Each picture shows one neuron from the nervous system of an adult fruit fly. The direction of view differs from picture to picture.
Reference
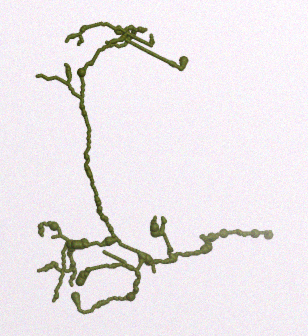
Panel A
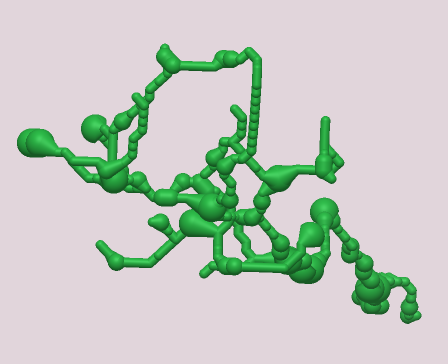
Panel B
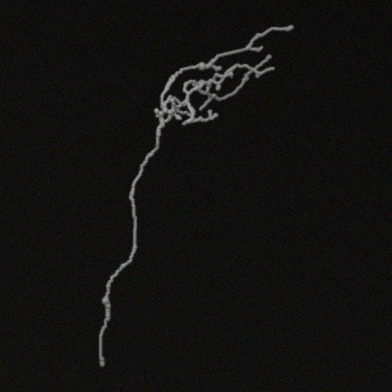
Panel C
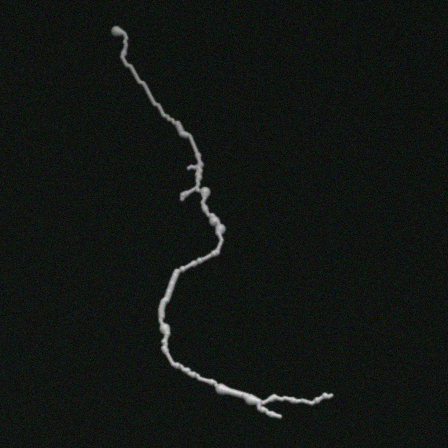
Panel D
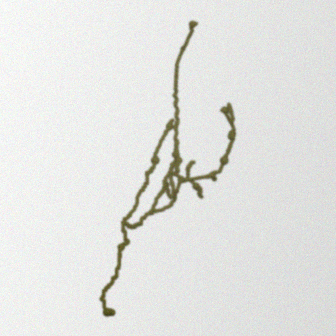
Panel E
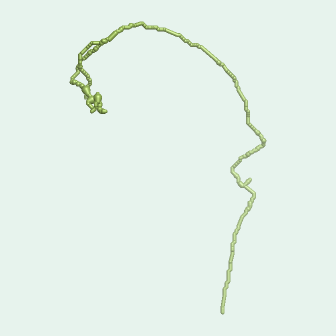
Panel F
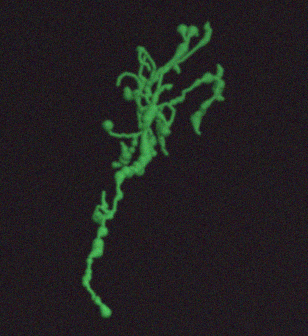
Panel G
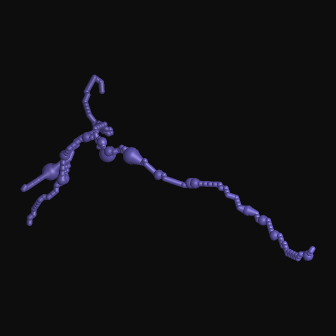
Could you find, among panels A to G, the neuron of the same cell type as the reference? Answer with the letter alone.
E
